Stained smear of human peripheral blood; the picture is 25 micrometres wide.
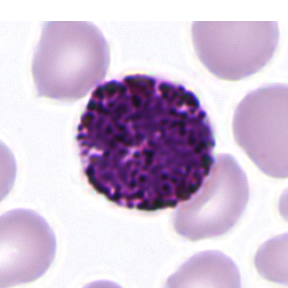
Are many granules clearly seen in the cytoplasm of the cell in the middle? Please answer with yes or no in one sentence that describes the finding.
Yes, visible granules are present in great number in its cytoplasm.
